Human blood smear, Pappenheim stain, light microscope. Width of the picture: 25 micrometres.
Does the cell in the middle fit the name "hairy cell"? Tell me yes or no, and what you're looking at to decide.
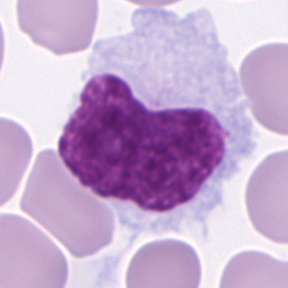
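Two things decide this one: the cytoplasm is plentiful and pale grey-blue, lying mostly above and to the right of the nucleus, and the nucleus alone is about 14 by 12 micrometres. So yes, hairy cell fits.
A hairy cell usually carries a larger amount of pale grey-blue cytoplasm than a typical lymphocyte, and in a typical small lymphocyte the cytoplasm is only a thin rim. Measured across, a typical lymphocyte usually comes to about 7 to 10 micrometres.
A nucleus of this size, set in so much cytoplasm, therefore speaks against typical lymphocyte. Beyond that, the cell's outline is irregular, with ragged, frayed edges, and the nucleus is irregular in shape too, with a notch in its upper edge. The cytoplasm holds fine, faint, dust-like granules, and no clear vacuoles are seen in it.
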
